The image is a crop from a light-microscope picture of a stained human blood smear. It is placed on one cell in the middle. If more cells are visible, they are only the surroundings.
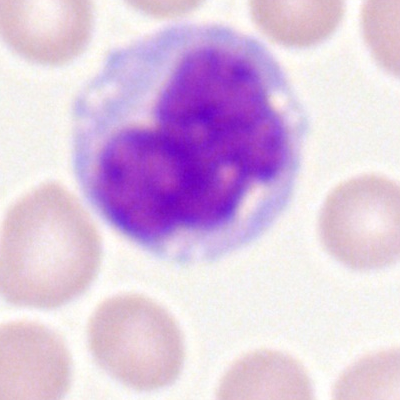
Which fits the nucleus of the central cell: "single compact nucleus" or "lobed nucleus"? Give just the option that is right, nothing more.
Lobed nucleus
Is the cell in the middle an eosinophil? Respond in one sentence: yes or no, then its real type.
No, rather than being an eosinophil, the central cell is a monocyte.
